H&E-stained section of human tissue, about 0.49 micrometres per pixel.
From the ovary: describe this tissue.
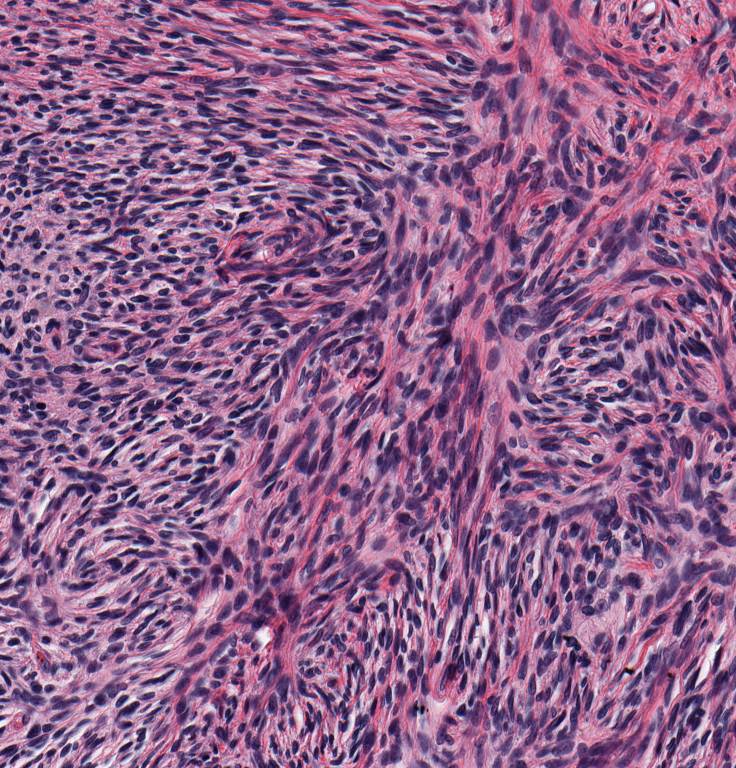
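Arrangement: densely packed spindle cells in intersecting fascicles fill the whole field. Nuclei: elongated to oval, darkly stained. Cytoplasm: scant and pale pink, cell borders indistinct. Distribution: cells at the upper left are more tightly packed and have smaller nuclei than those in the right half.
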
